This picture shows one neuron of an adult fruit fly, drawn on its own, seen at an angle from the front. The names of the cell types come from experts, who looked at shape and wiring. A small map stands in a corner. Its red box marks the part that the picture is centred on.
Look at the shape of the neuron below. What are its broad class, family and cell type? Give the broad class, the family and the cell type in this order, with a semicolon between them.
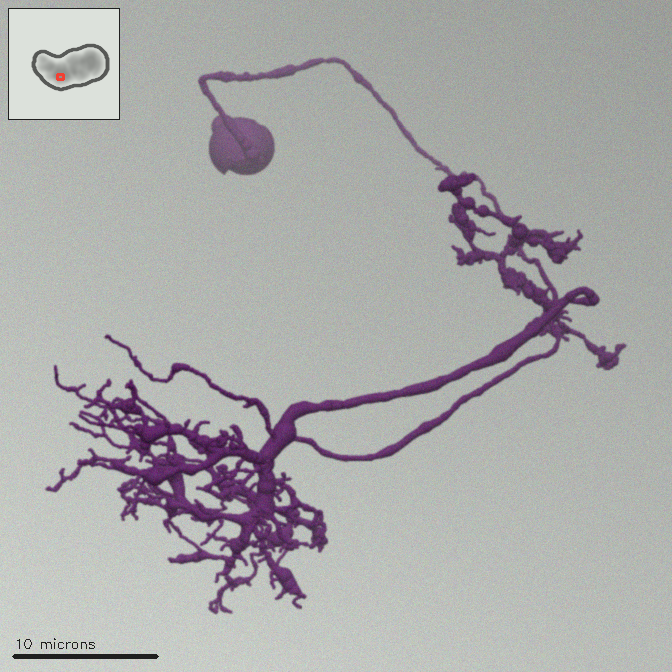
optic-lobe intrinsic neuron; T; T4a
